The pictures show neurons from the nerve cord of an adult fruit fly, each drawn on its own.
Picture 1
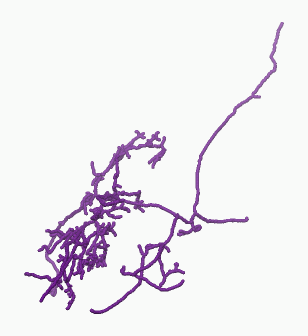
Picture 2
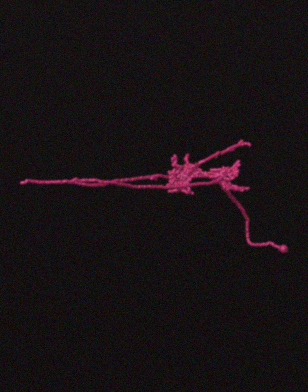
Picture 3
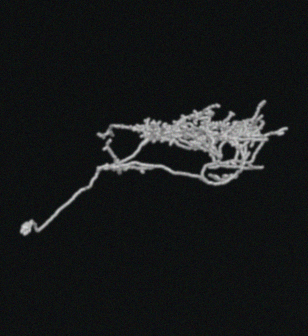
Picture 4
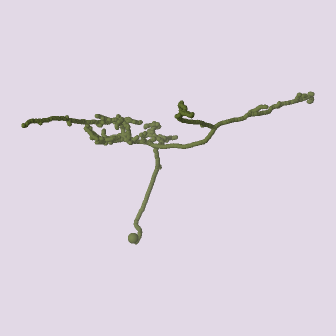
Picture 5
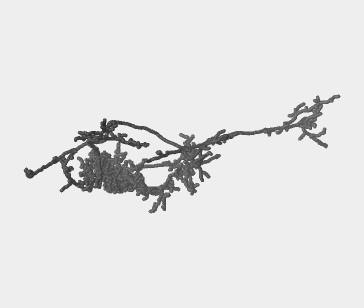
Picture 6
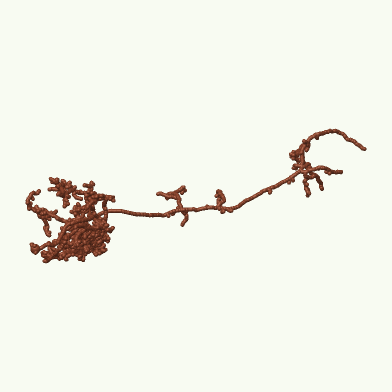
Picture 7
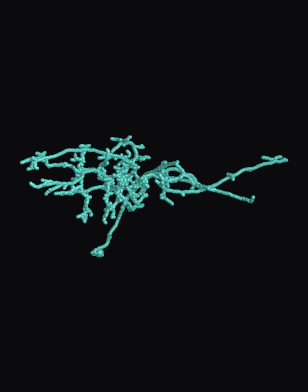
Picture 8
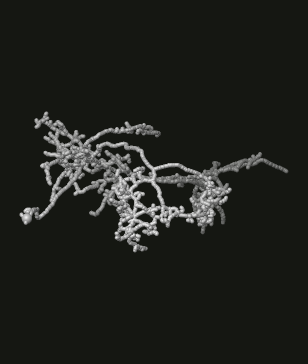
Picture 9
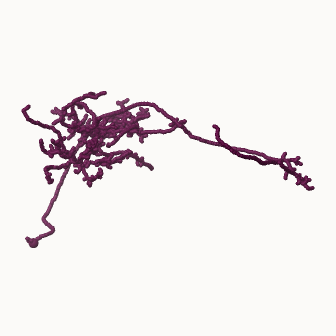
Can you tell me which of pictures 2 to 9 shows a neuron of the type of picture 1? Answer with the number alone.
7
